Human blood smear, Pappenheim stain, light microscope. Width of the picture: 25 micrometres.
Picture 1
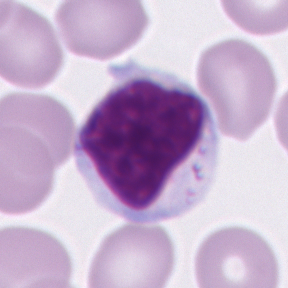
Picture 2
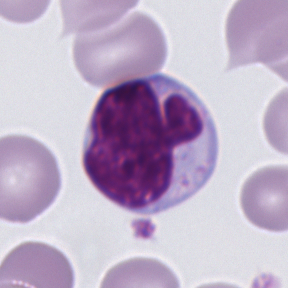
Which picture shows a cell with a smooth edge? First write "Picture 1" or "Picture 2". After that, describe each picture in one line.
Picture 2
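Picture 1: A small pale bleb projects from the top edge of the cell.
Picture 2: The cell has a round, smooth outline.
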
